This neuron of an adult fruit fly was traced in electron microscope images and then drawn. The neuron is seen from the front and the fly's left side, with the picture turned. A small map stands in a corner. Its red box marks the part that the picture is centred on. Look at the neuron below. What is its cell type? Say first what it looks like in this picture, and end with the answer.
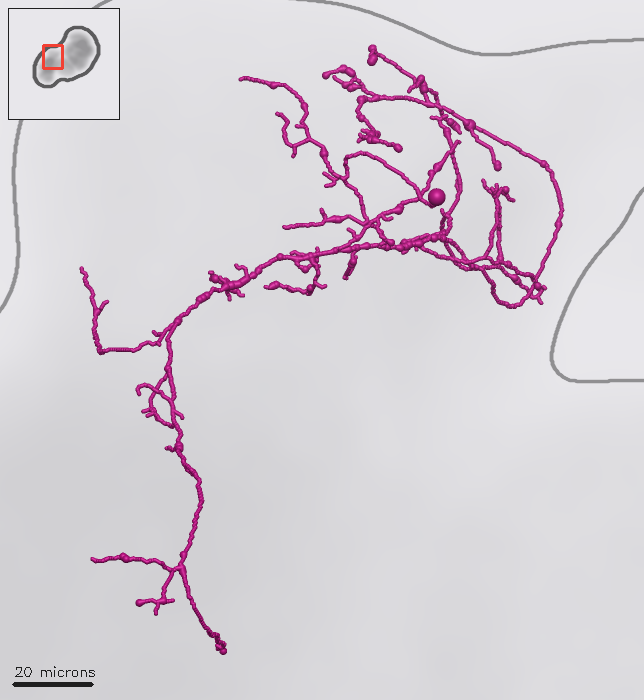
From top to bottom in the picture it spans about 160 microns. Dozens of branch ends can be seen. Its broad class is nerve-cord intrinsic neuron. The cell type is IN16B070.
